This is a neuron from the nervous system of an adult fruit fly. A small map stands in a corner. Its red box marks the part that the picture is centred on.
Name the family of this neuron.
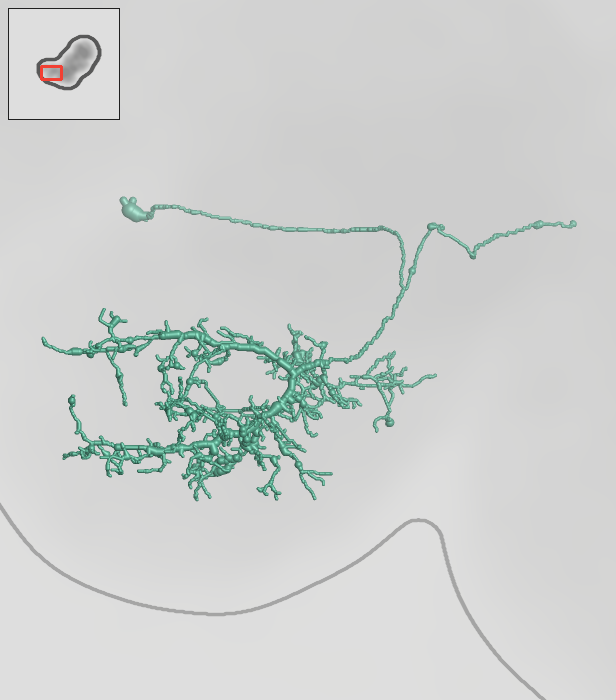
hemilineage 23B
